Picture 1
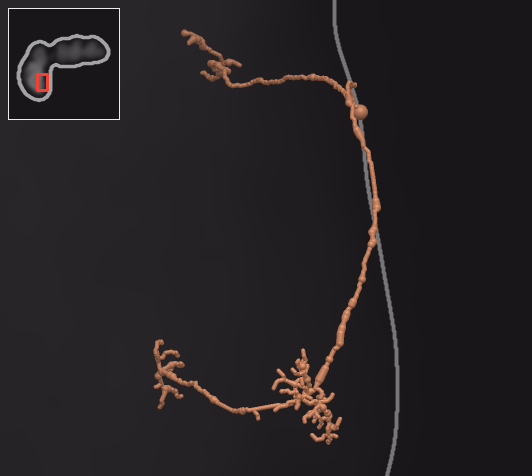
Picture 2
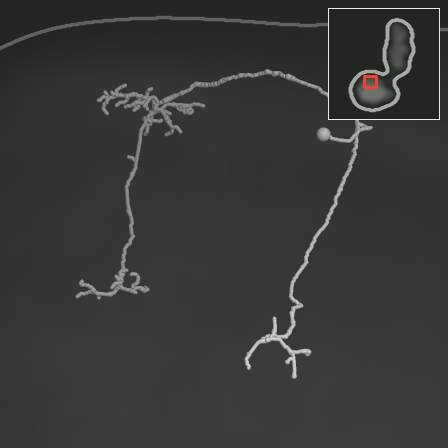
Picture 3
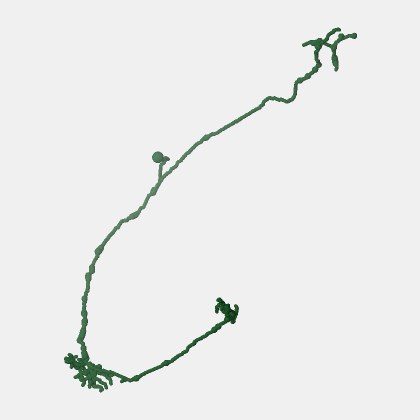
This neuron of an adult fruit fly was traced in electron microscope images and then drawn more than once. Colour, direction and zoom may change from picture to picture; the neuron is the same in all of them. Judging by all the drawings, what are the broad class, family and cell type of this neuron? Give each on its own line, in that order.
visual projection neuron
LLPC
LLPC2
